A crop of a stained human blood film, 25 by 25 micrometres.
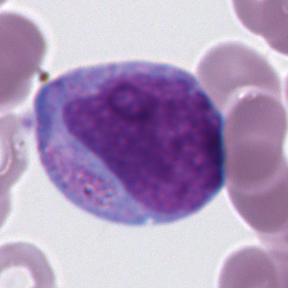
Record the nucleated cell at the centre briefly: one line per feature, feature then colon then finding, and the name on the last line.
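Nucleus: one unlobed mass, sitting toward the right of the cell.
Chromatin: fine and evenly stippled, not coarsely clumped.
Nucleolus: a single rounded one in the upper part of the nucleus.
Cytoplasm: a broad rim on the left, only a thin rim on the right.
Name: atypical promyelocyte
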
